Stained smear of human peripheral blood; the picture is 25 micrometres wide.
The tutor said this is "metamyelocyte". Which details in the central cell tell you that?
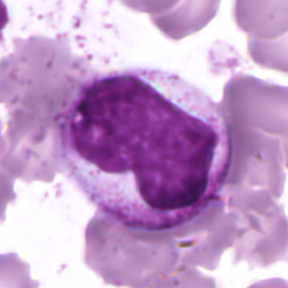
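The nucleus here is indented along its lower edge, giving it a kidney shape, and an indented nucleus goes with a metamyelocyte.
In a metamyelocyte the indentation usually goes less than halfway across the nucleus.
The chromatin is dark purple with a patchy, mottled texture, which fits as well.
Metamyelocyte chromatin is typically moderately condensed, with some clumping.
Beyond that, the cell has a round, smooth outline, and its cytoplasm contains many fine pink-purple granules.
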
